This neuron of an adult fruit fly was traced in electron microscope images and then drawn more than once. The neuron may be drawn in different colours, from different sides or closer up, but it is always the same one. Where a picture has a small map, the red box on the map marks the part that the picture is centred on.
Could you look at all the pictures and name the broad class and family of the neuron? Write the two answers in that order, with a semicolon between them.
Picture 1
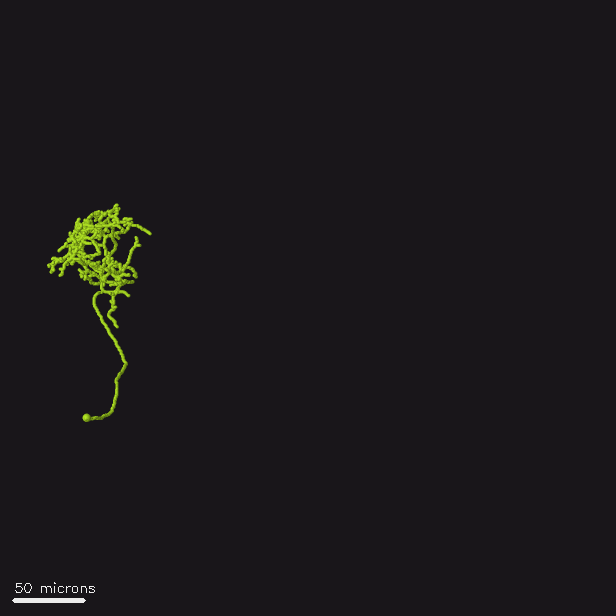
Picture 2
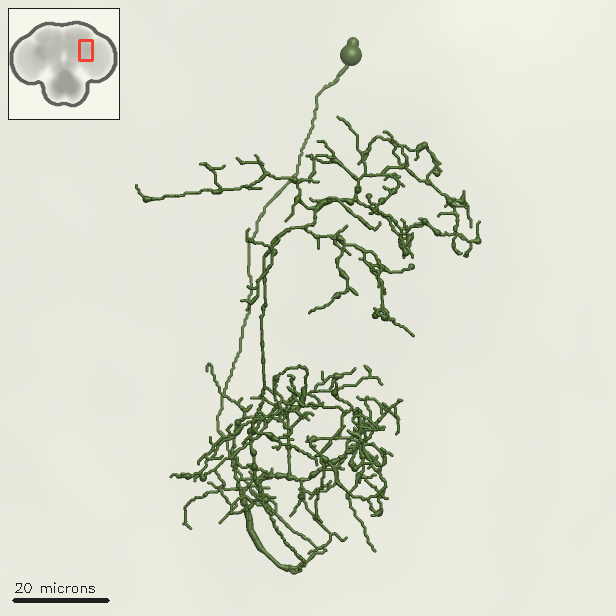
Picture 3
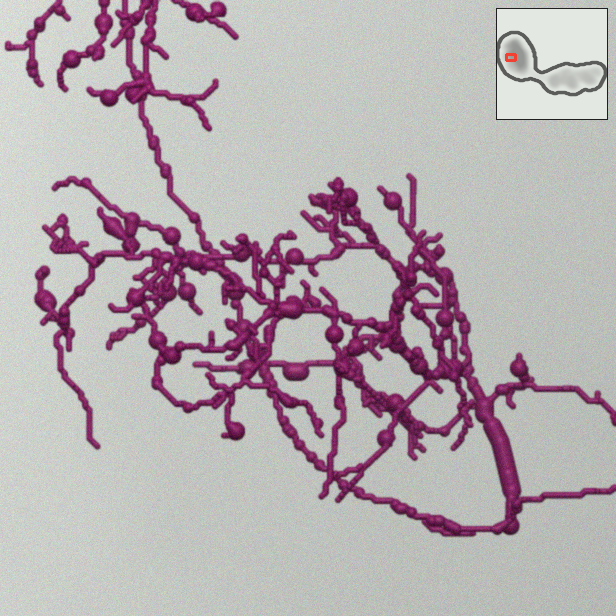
central-brain intrinsic neuron; hemilineage VLPp1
